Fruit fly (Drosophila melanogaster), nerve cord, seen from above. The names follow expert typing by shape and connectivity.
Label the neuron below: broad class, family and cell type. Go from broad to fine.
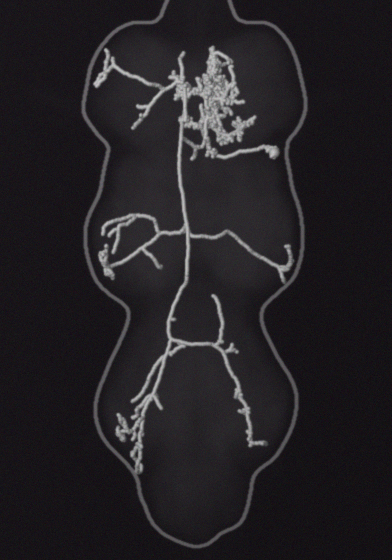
nerve-cord intrinsic neuron; hemilineage 23B; IN23B001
